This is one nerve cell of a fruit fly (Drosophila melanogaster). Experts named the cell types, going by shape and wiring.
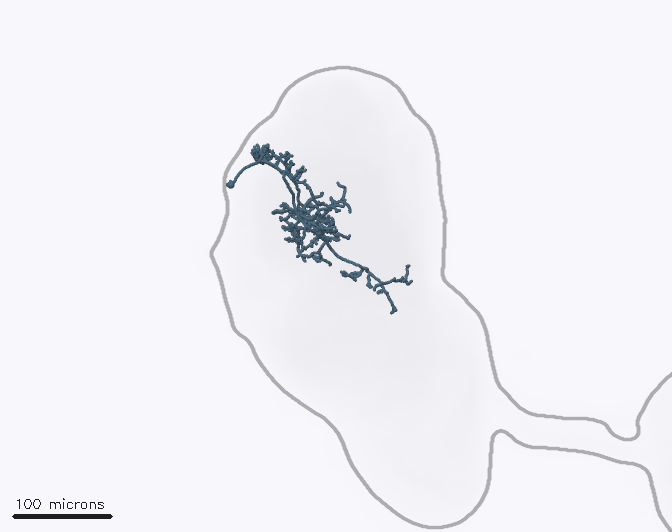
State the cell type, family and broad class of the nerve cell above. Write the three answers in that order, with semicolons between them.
LAL029_e; hemilineage CREa2_ventral; central-brain intrinsic neuron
